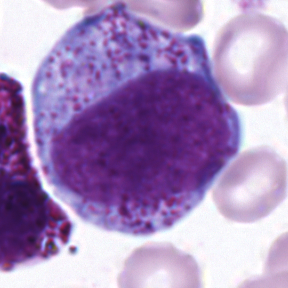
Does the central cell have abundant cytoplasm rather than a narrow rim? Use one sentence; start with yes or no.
Yes, abundant cytoplasm encircles the nucleus of the cell.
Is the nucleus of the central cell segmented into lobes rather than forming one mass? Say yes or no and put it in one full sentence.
No, what this cell has is an undivided, compact round, oval or kidney-shaped nucleus.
